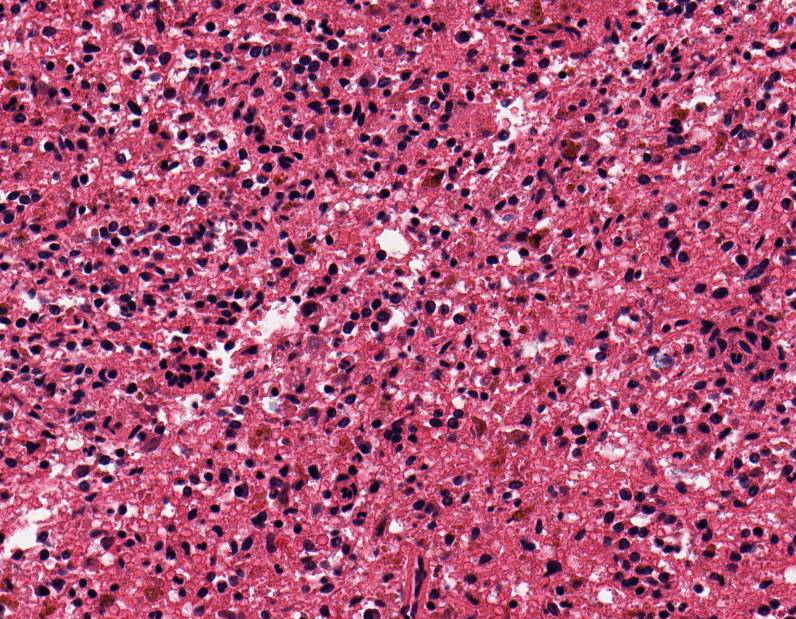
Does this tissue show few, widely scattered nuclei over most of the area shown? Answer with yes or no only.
No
